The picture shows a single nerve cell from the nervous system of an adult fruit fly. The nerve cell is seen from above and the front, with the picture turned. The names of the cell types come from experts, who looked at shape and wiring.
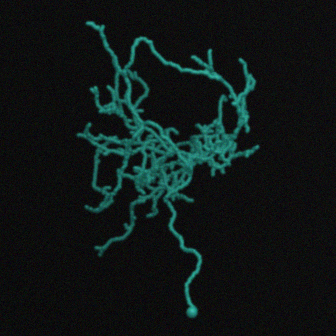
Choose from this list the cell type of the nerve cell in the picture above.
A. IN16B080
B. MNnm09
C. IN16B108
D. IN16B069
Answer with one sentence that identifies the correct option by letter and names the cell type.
Option A, IN16B080, is the type of cell the nerve cell is.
